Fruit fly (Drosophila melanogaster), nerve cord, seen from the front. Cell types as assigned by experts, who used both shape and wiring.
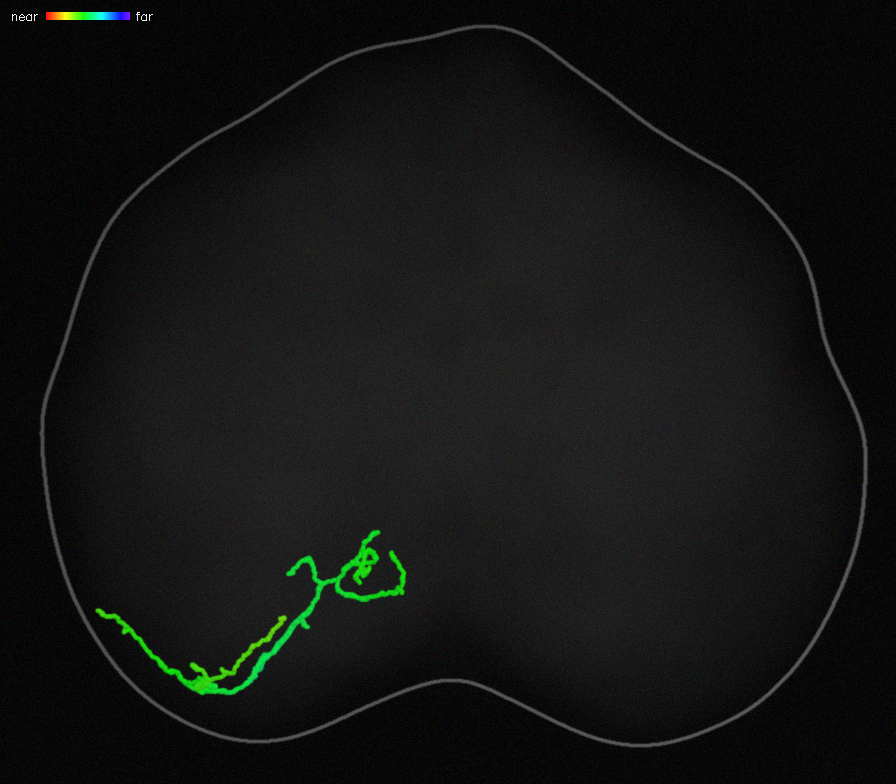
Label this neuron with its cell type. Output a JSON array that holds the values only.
["SNpp48"]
